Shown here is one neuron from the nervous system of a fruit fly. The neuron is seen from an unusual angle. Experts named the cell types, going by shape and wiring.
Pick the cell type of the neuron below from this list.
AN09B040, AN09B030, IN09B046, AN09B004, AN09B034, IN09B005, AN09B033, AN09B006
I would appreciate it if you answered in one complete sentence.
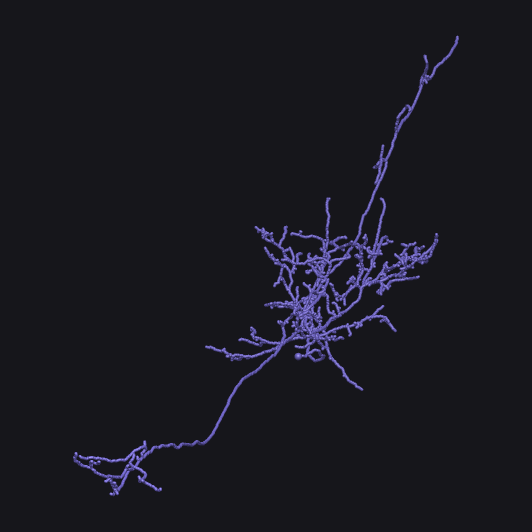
The cell type this neuron represents is AN09B030.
